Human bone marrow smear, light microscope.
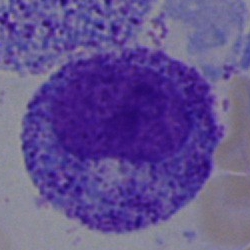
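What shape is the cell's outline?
Roughly round.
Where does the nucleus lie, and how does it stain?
It lies in the upper part of the cell and stains a dense dark purple that hides its chromatin detail.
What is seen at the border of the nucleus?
Granules lie over its edge and blur it.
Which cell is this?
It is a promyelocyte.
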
